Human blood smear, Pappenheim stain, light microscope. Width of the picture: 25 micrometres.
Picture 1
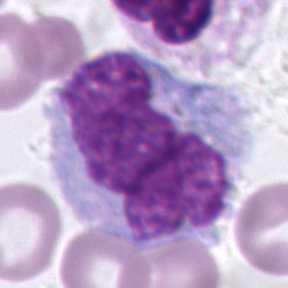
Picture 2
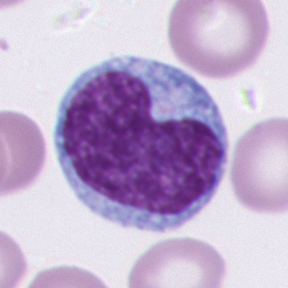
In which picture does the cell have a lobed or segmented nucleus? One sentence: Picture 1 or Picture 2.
In picture 1, the cell has a nucleus made up of separate segments.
